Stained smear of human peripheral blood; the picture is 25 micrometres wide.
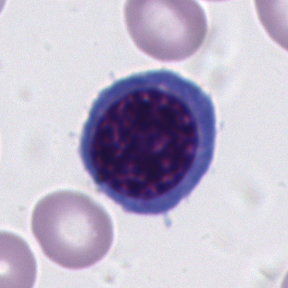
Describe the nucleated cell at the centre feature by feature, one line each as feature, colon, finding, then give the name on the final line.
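Projection: look at the lower edge, where a small fine one sticks out.
Size: about 12 micrometres across, about 1.75 times as wide as the red cell that lies whole in view.
Nucleus: round, about 10 micrometres across, filling about 60% of the cell's area, set off-centre toward the left.
Chromatin: dark purple and clumped; notice the lighter gaps between dense patches.
Cytoplasm: a clear medium blue, with the wider rim on the right.
Cell: normoblast.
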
